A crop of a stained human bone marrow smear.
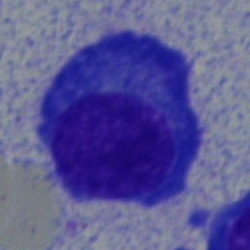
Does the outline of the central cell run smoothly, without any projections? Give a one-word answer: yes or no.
No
